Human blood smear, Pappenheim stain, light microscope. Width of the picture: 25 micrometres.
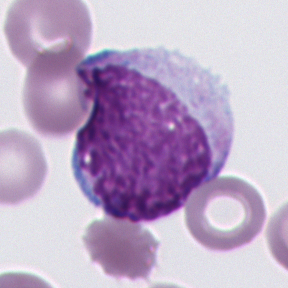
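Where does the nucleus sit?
Toward the lower left of the cell; it's about 15 by 12 micrometres, with a notch cut into its upper-left side.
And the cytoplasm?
A pale grey-blue crescent on the upper right, showing only a fine faint lilac speckling.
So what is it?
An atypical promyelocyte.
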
